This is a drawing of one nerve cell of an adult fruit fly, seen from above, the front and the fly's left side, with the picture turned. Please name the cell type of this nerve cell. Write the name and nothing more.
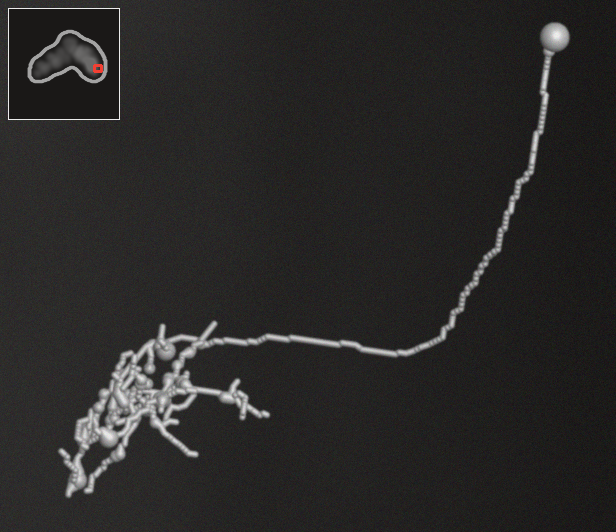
Cm4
